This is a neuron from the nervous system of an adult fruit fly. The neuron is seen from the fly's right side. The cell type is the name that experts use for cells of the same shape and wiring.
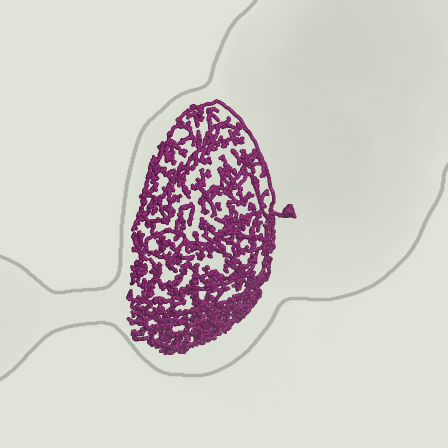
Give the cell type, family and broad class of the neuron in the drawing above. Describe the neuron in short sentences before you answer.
In this view it is taller than it is wide. It is of cell type Cm29. Its family is Cm. It is an optic-lobe intrinsic neuron.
